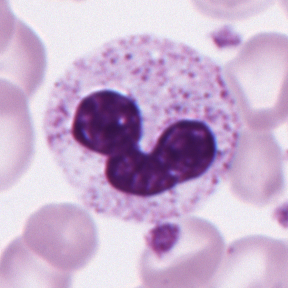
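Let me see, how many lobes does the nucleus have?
Two, joined by a broad band of nuclear material.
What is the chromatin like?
Dense and dark purple.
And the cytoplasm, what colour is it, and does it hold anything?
It is pale pinkish-lilac, with small purple granules scattered throughout.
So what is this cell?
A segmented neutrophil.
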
